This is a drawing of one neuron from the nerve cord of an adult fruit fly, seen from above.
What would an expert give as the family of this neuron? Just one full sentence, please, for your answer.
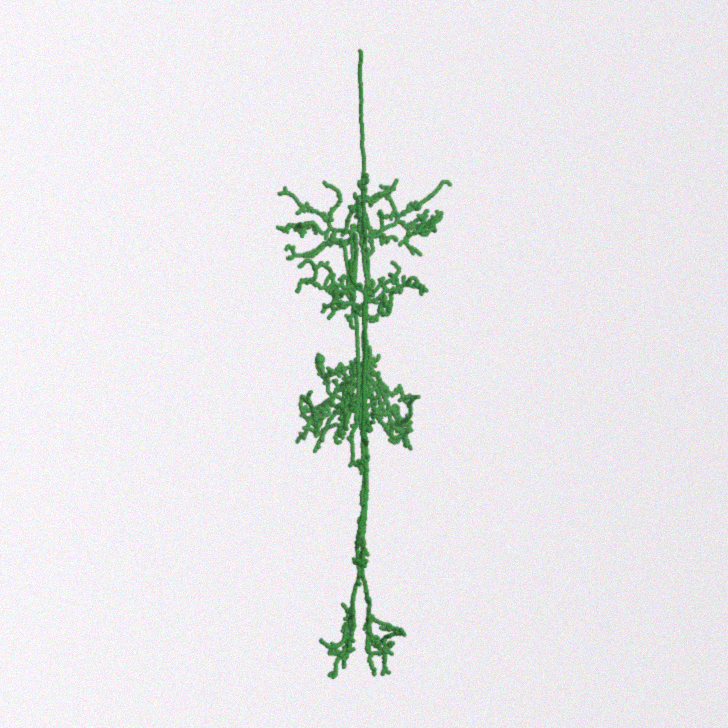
The neuron is assigned to family hemilineage 05B.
